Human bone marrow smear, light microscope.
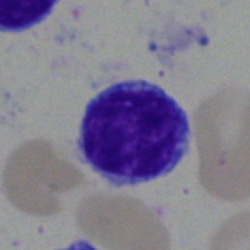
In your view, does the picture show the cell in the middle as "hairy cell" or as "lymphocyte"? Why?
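Answer: lymphocyte.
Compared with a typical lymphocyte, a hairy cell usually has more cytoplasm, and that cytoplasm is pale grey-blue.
Here the cytoplasm forms only a thin rim, best seen along the lower edge, which sets it apart from a hairy cell. In addition, the cell is round with a smooth outline, its chromatin is dense, dark purple and clumped, and no distinct nucleolus is visible.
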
